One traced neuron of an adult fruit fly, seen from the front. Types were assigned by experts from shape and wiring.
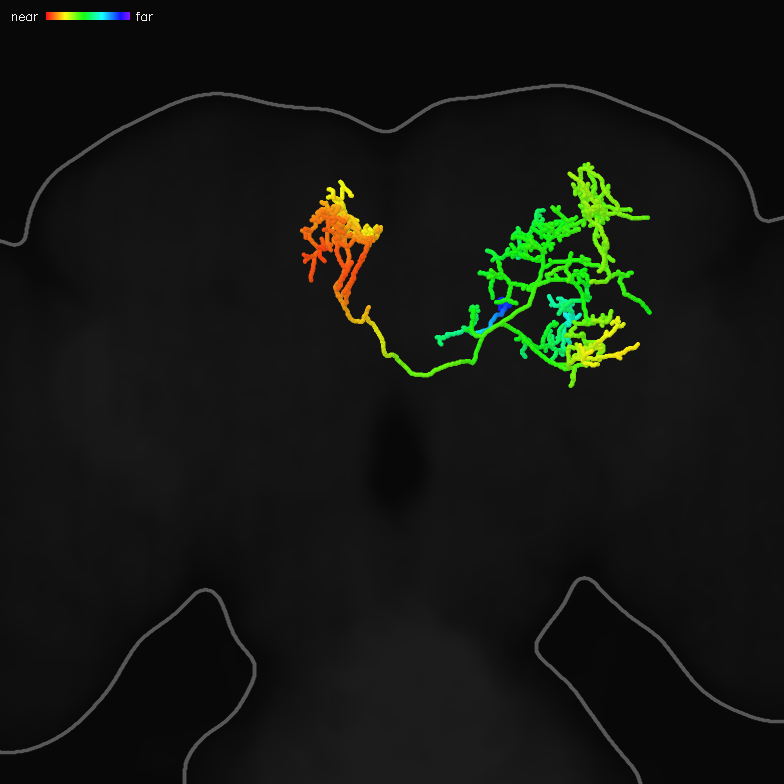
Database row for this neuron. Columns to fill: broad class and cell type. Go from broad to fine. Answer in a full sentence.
A central-brain intrinsic neuron, type CL326.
